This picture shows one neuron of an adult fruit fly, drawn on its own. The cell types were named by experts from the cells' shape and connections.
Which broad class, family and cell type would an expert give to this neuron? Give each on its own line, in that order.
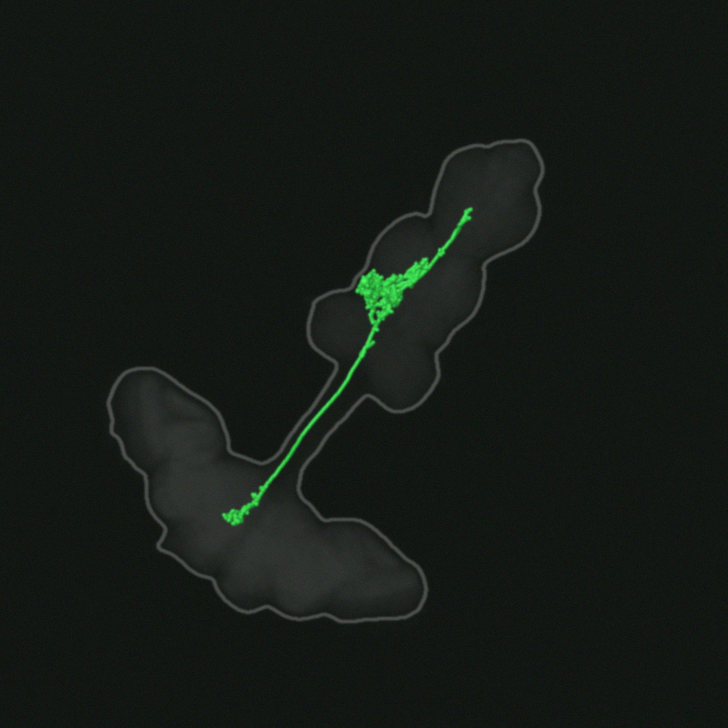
ascending neuron
hemilineage 17A
AN17A031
